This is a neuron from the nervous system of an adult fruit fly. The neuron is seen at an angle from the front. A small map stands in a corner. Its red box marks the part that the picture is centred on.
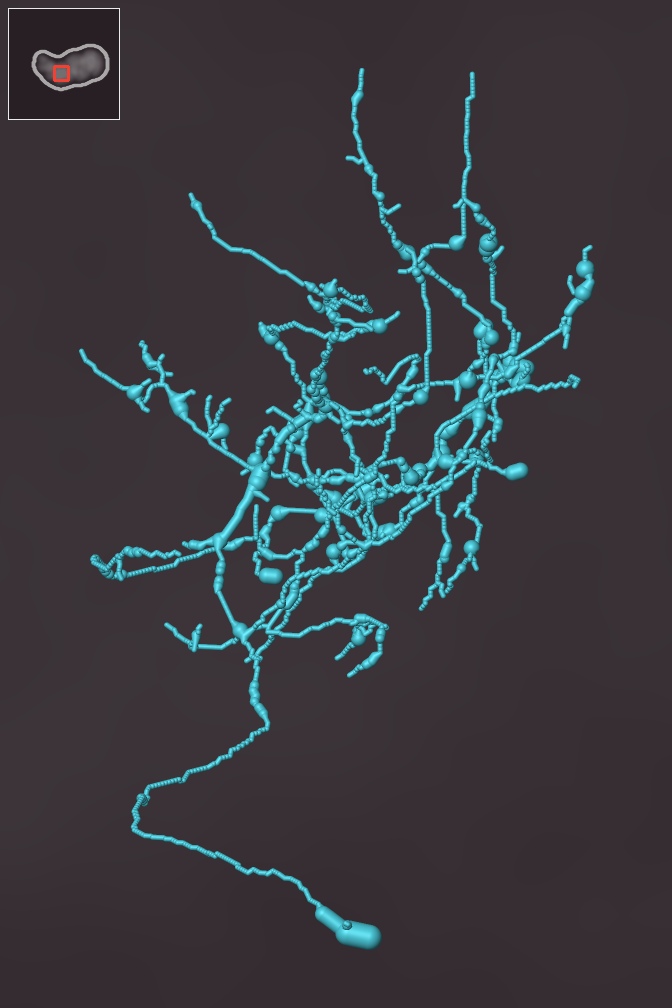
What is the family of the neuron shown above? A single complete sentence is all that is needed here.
As its family, the neuron has hemilineage 14A.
